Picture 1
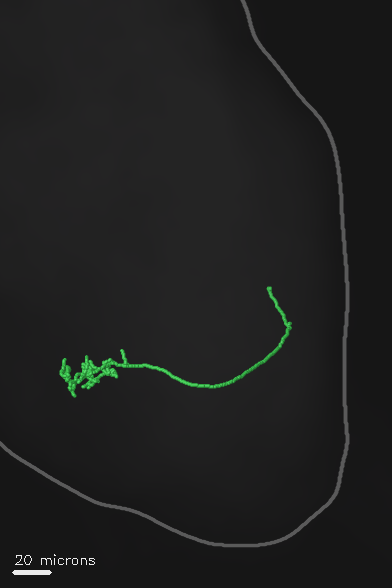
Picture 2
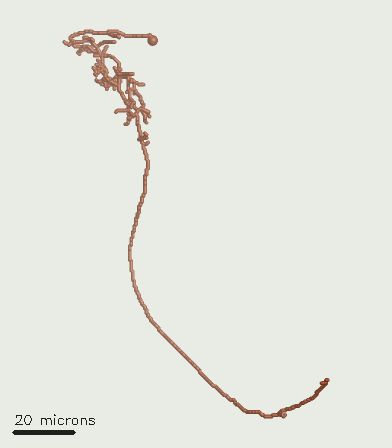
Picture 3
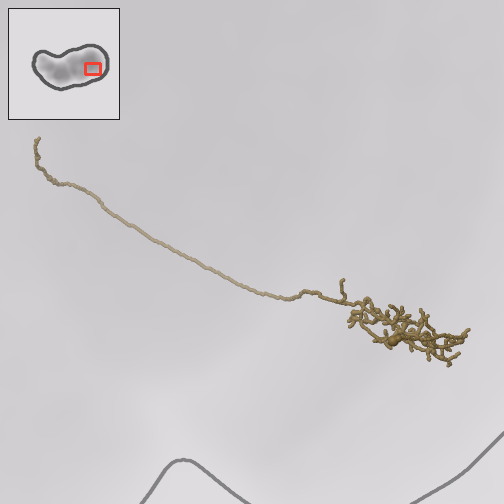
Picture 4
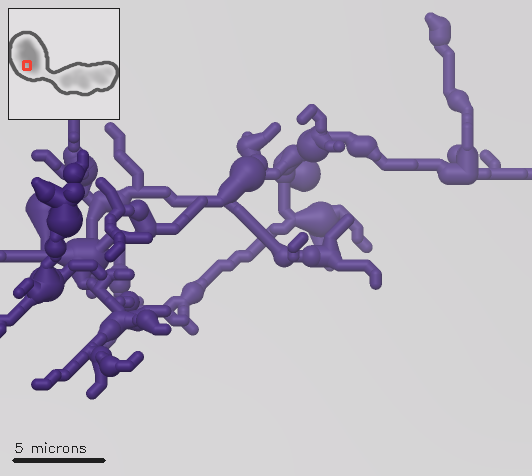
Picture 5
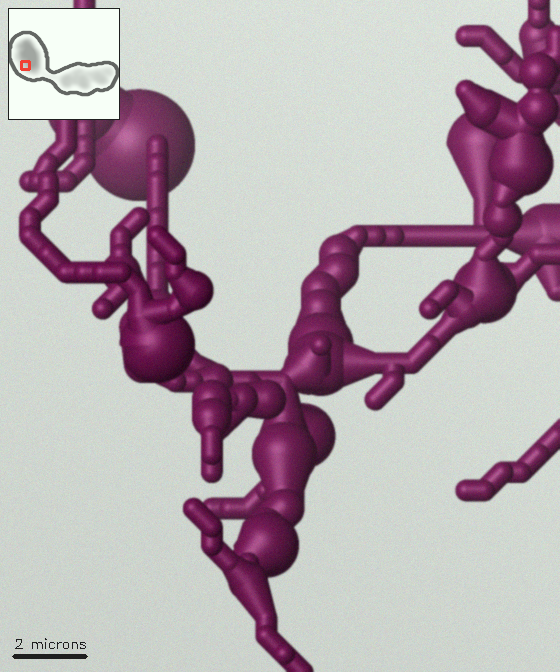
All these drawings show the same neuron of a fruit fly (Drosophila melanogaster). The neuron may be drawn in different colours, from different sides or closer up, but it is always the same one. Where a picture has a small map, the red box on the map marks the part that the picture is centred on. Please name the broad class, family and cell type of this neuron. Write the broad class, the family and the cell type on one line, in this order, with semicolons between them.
optic-lobe intrinsic neuron; Tm; Tm5c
